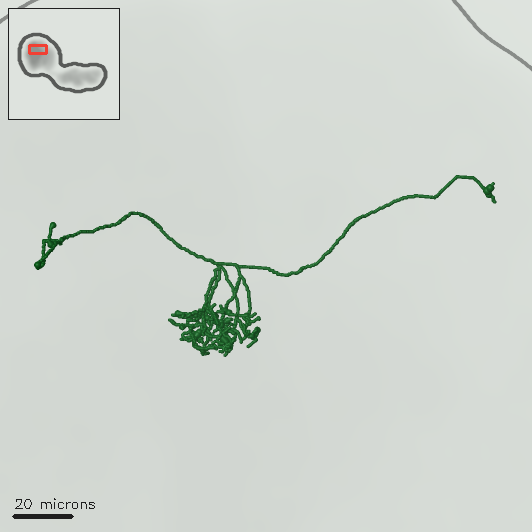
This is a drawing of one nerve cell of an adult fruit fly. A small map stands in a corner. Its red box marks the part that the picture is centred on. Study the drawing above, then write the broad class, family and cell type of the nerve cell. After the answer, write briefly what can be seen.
This is a central-brain intrinsic neuron. The name of its family is class CX. Its cell type is FC1F. By the scale bar it is about 160 microns wide in this view. In this view it is more than twice as wide as it is tall.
